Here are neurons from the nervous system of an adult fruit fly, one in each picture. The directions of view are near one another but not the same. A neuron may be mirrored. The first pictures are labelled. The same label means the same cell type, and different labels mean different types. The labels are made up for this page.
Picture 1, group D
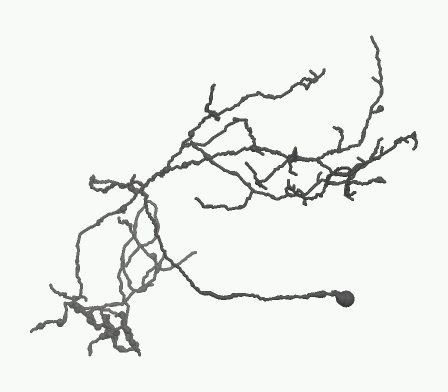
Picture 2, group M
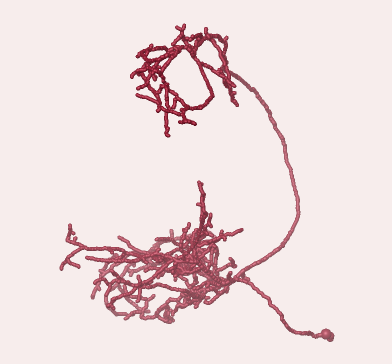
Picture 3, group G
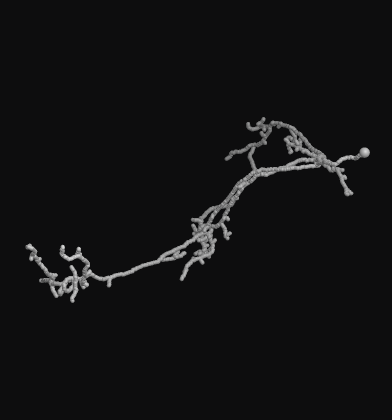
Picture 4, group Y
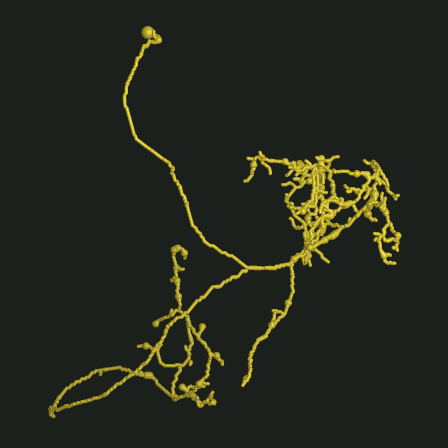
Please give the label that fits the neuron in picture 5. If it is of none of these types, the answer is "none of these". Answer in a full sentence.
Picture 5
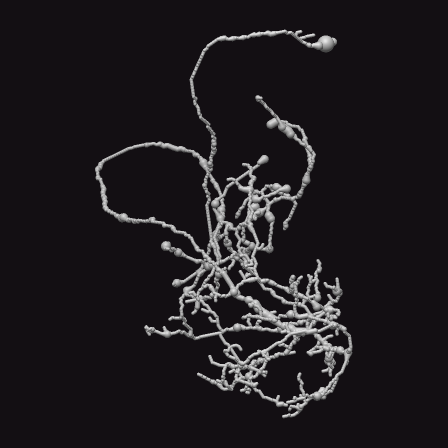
It belongs to group Y.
